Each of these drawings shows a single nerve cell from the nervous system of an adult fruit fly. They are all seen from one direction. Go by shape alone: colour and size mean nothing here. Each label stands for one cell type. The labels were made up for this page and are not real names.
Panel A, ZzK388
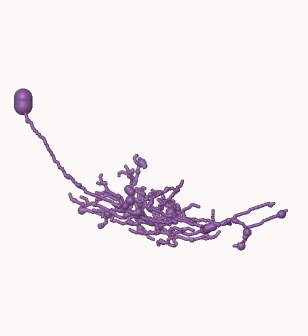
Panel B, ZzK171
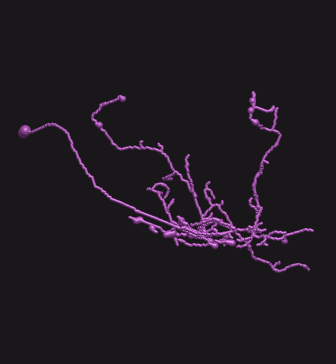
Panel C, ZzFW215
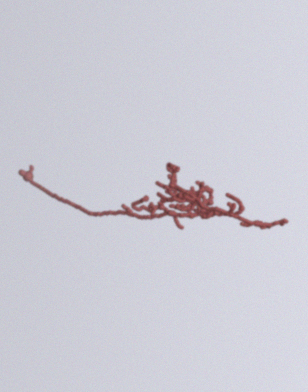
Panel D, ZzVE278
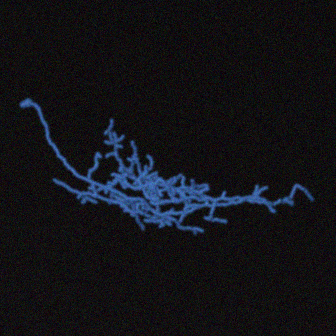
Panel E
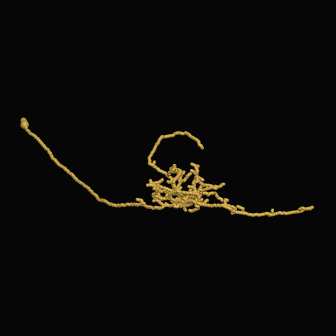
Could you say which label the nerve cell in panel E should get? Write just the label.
ZzFW215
